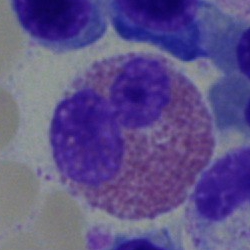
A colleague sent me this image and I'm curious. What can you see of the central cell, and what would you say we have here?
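Two nuclear lobes, sitting in upper left of cell. Chromatin deep purple. Cytoplasm packed with pinkish-red granules. Cell: eosinophil.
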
